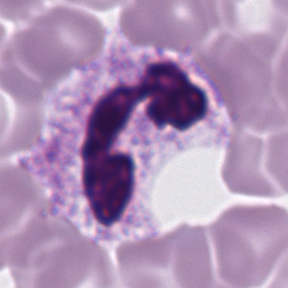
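Segmented neutrophil. The nucleus is a single elongated, curved band bent like a hook, its upper end turning to the right. Near the top it narrows where it joins a lumpier upper-right part. The chromatin is dense and dark purple, and no nucleoli are visible.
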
